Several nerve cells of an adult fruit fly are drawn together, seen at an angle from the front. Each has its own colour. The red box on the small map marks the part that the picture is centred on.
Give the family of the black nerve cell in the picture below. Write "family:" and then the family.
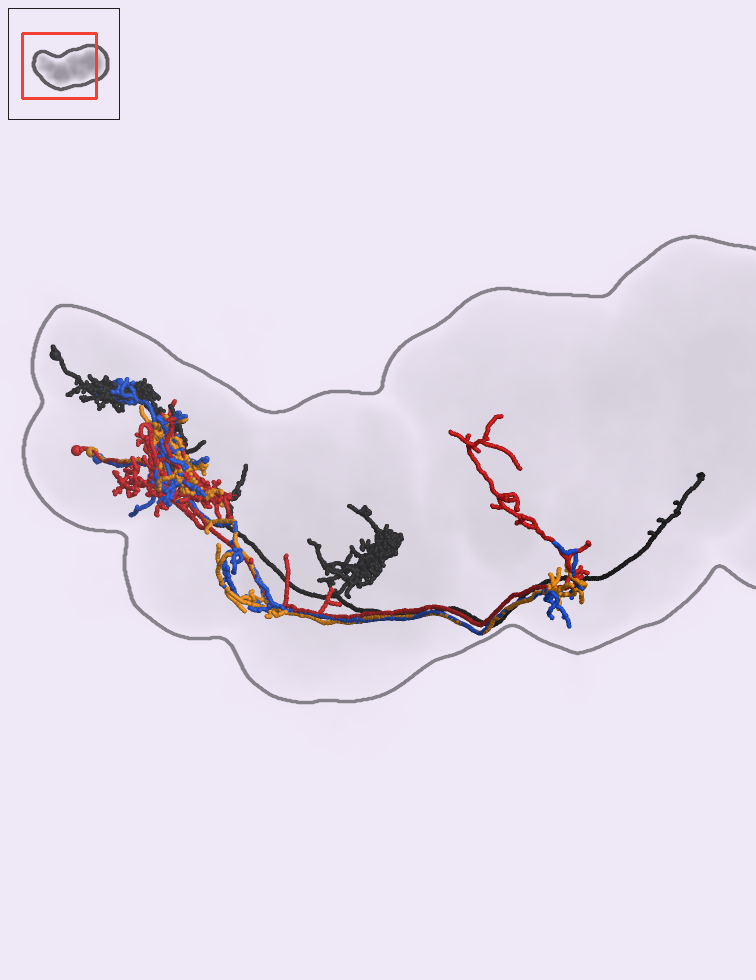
family: hemilineage 09B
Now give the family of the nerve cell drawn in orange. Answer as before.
family: hemilineage 05B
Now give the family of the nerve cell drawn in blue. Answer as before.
family: hemilineage 05B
